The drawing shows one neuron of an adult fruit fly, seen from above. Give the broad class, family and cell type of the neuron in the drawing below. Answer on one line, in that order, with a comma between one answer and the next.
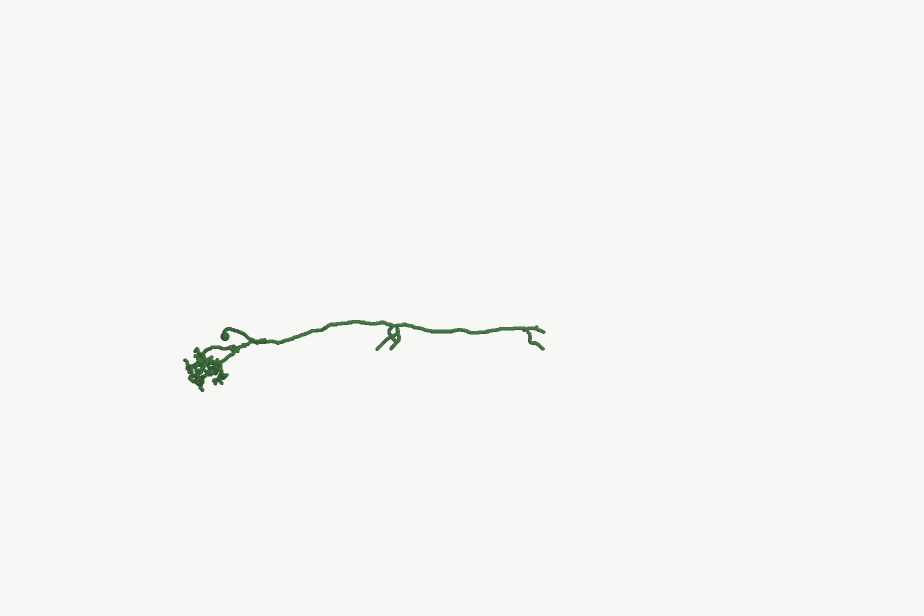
visual projection neuron, hemilineage VPNp1_lateral, LoVP93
